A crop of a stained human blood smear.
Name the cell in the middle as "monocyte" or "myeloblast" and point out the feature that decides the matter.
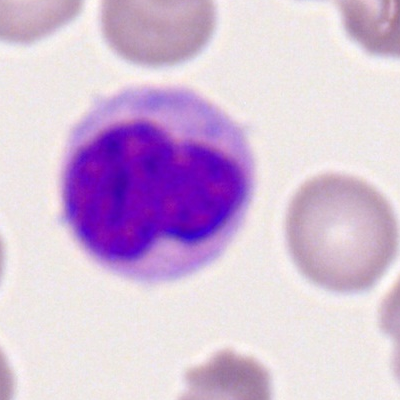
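Monocyte, not myeloblast. Outline round. A notch divides the nucleus into two lobes lying side by side, the left lobe larger than the right. Chromatin stains dense dark purple.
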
